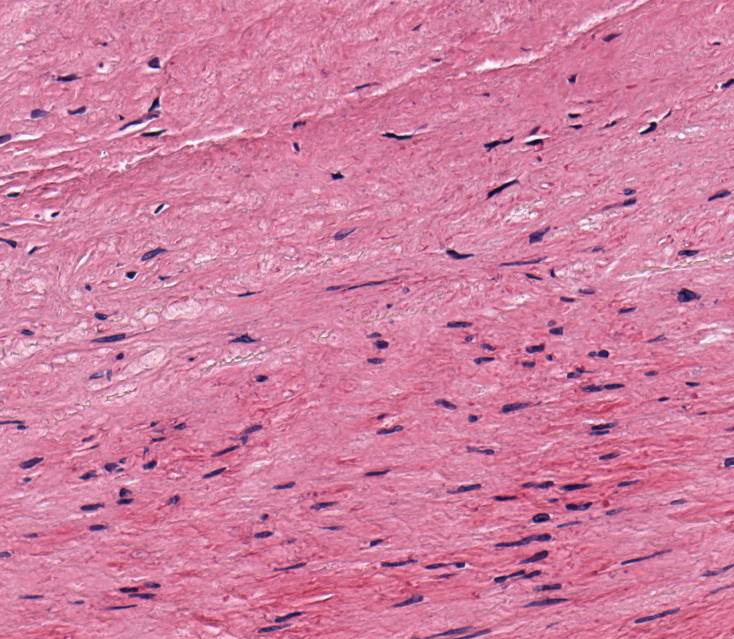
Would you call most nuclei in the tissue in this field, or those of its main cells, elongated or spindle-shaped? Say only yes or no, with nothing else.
Yes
